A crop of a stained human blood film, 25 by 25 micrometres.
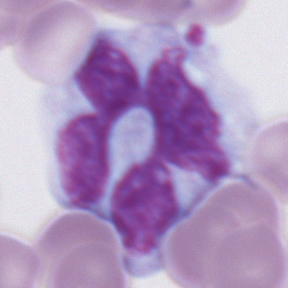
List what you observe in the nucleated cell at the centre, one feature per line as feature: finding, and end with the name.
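Lobes: in a ring around a pale central space
Nucleoli: none visible in any lobe
Cytoplasm colour: pale greyish-blue
Granules: no distinct coloured ones
Name: monocyte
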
